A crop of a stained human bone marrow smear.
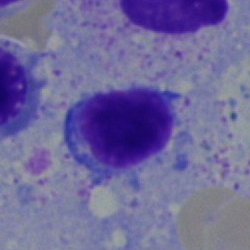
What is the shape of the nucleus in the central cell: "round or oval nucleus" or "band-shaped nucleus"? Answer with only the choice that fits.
Round or oval nucleus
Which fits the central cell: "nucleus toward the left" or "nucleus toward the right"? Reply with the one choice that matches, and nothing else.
Nucleus toward the right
